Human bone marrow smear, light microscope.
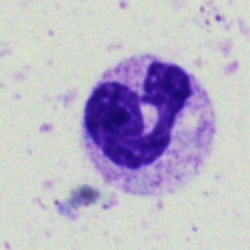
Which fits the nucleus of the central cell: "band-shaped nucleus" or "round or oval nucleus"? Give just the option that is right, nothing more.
Band-shaped nucleus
